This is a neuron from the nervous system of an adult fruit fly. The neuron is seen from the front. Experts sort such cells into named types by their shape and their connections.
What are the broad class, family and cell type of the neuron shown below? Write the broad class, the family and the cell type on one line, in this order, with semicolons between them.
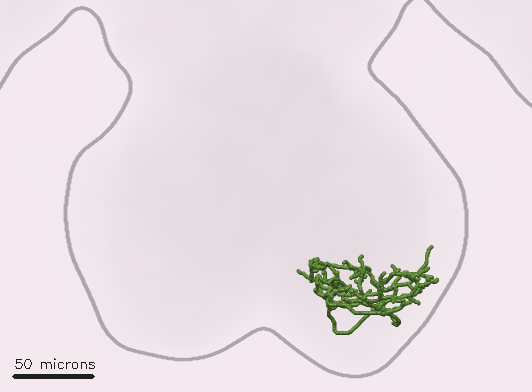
nerve-cord intrinsic neuron; hemilineage 01B; IN01B026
